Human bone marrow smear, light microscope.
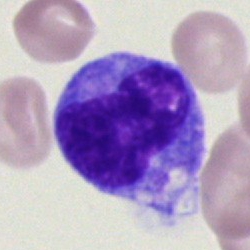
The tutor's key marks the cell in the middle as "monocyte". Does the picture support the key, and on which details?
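Take the nucleus first: it fills most of the cell and has an irregular, folded outline, and that fits monocyte.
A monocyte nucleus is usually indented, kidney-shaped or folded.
The same outline doesn't suit band neutrophil.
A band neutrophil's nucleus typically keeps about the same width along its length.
Then there are several small clear vacuoles in the cytoplasm at the lower right, another point for monocyte.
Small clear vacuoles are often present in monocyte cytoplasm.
Otherwise, the cell is roughly round, with a pale, ragged bulge of cytoplasm at its lower edge, no distinct nucleolus, and several red cells around it. So monocyte fits, and band neutrophil doesn't.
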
